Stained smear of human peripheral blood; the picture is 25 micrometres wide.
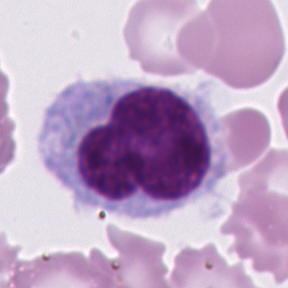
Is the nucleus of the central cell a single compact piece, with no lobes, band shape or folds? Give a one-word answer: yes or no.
No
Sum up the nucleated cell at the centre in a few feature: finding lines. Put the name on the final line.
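Nuclear position: off-centre, toward the right side of the cell
Nucleoli: none distinct
Cytoplasmic colour: pale greyish-blue
Cytoplasmic texture: no coarse granules, only a faint fine mottling
Cell: hairy cell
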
